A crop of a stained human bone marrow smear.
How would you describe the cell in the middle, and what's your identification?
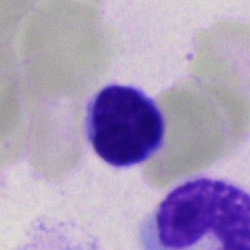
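Nucleus fills almost the entire cell, staining deep dark purple. Chromatin dense and clumped. Cytoplasm visible only as a thin pale rim, left side. Lymphocyte.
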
